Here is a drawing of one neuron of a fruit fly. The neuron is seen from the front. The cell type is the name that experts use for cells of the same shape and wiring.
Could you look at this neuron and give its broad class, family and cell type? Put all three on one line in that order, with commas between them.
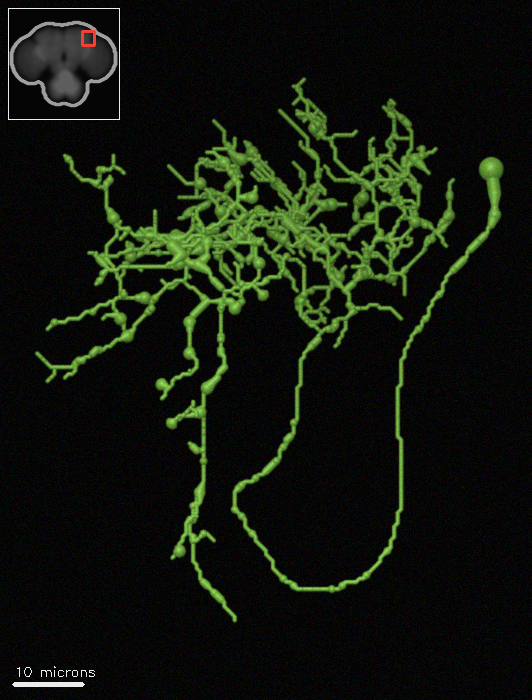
central-brain intrinsic neuron, hemilineage LHl1, LHAV4e1_a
